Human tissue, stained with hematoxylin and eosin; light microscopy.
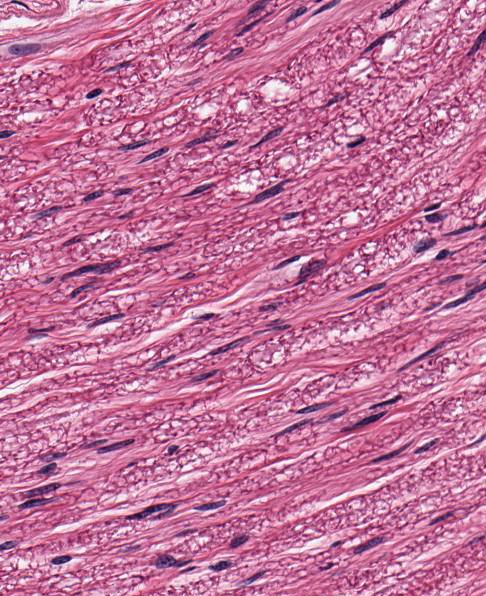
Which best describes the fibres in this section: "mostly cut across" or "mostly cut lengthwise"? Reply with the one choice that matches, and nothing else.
Mostly cut lengthwise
